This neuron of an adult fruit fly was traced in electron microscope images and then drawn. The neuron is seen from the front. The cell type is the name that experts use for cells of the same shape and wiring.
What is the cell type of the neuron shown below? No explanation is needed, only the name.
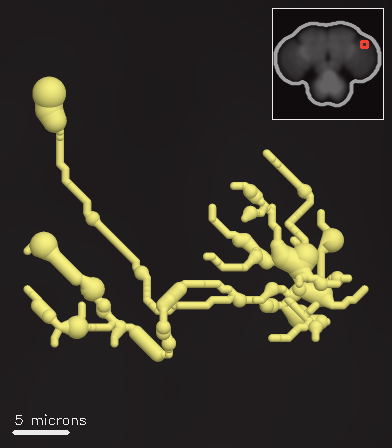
T4b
